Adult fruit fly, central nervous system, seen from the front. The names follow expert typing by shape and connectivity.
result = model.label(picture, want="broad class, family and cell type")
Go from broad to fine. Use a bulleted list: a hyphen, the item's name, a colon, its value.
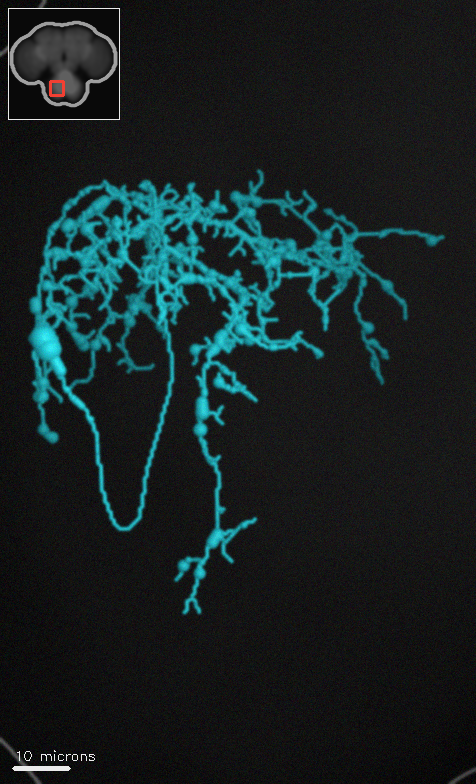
- broad class: nerve-cord intrinsic neuron
- family: hemilineage 08A
- cell type: IN08A029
